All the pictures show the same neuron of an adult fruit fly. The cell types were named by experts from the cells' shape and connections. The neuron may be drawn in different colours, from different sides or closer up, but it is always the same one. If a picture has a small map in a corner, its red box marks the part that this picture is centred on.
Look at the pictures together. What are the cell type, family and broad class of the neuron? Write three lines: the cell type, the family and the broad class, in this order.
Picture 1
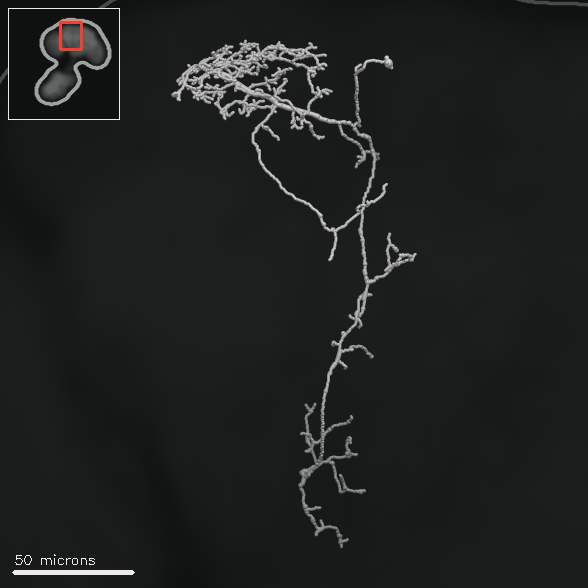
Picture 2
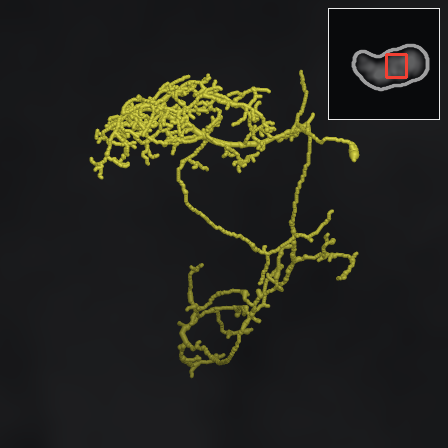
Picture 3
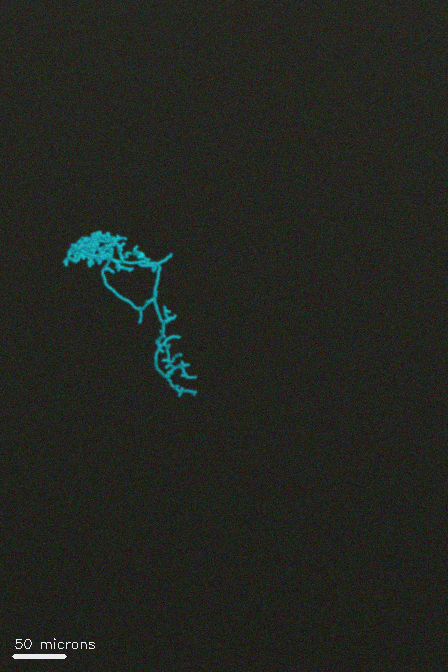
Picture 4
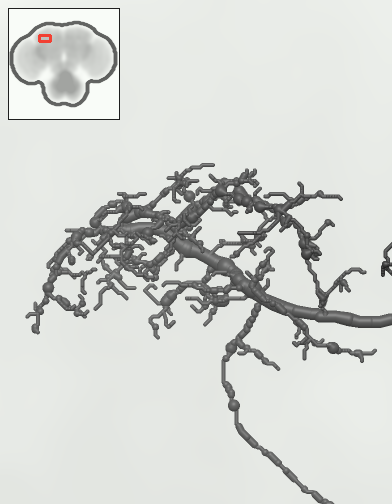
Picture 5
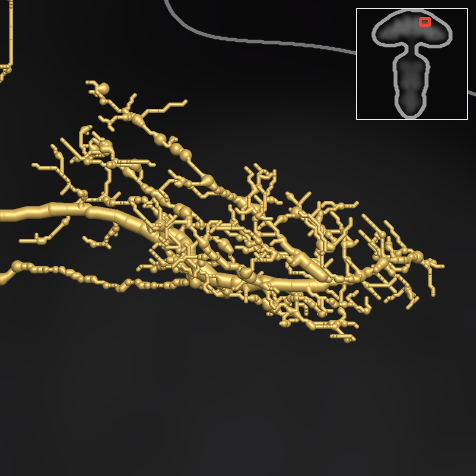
AOTU017
hemilineage CREa2_ventral
central-brain intrinsic neuron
